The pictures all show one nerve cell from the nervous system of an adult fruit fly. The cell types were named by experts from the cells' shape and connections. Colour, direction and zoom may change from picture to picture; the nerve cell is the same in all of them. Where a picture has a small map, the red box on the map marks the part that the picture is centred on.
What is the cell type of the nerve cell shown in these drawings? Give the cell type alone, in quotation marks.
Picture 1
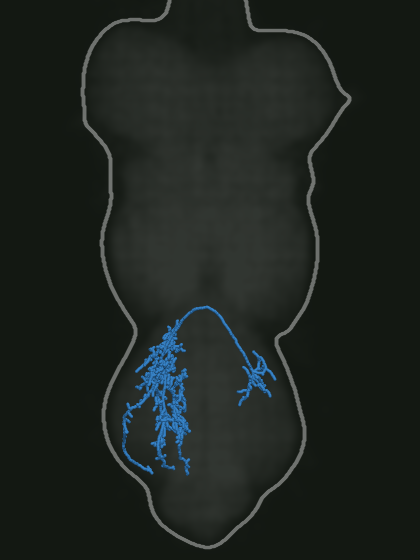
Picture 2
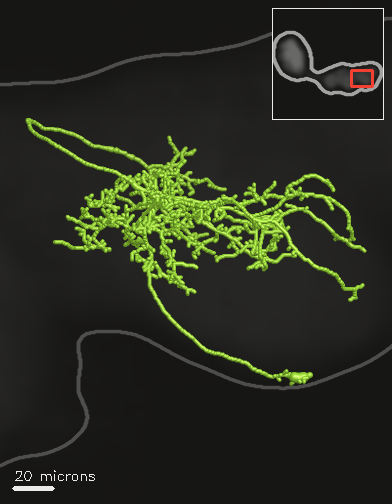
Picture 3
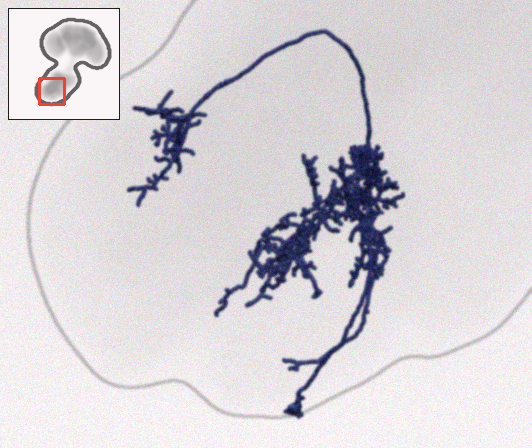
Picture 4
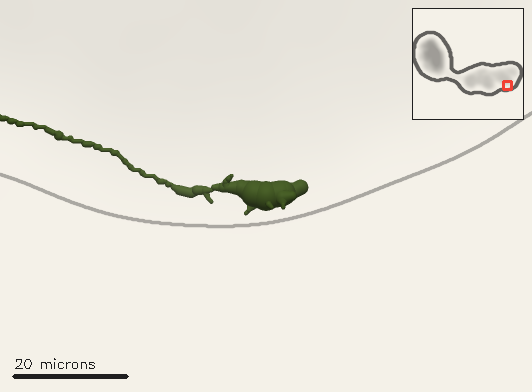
"IN14B006"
